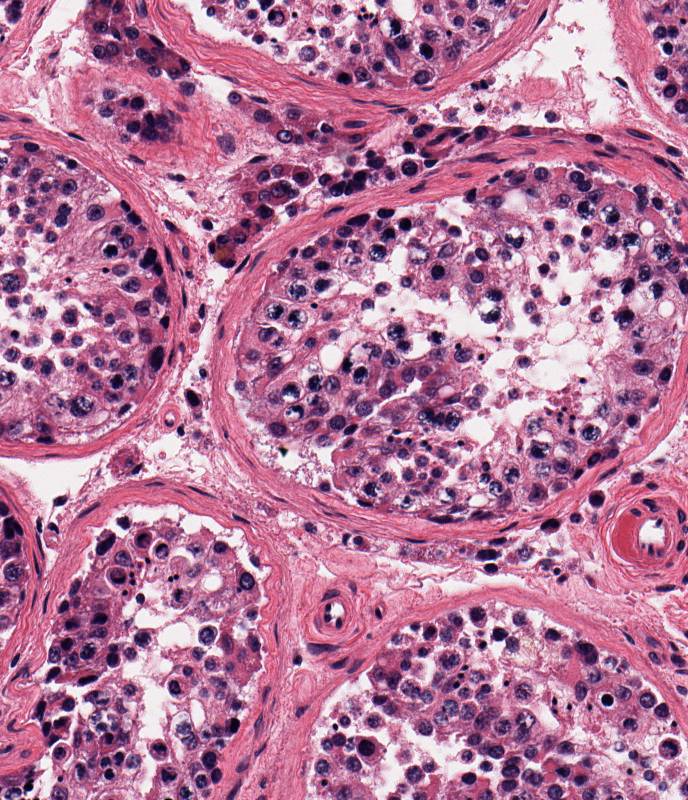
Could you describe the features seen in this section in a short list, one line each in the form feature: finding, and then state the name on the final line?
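Field: closely packed rounded tubular cross-sections
Between: narrow strips of interstitial tissue
Tubules: crowded with rounded cells, no clear open central lumen
Nuclei: many round, coarse dark chromatin
Vessel: small, thick concentric pink wall, narrow lumen, right edge, lower half
Name: testis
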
